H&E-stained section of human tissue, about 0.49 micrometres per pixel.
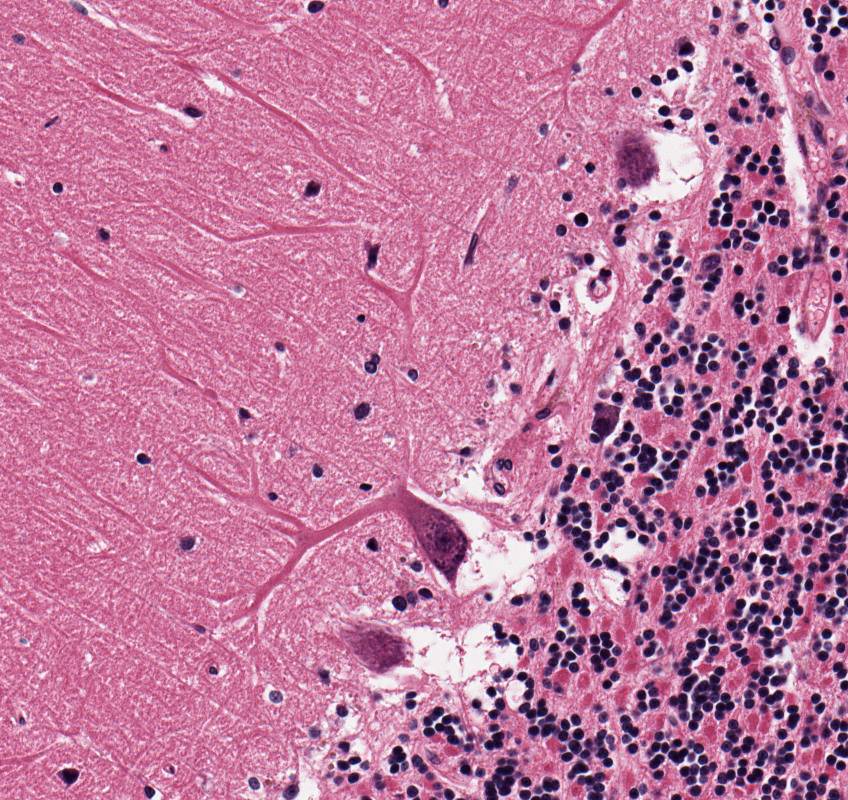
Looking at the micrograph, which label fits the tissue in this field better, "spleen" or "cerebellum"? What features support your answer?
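Cerebellum. On the right, a dense layer of small, round, darkly staining nuclei with almost no visible cytoplasm.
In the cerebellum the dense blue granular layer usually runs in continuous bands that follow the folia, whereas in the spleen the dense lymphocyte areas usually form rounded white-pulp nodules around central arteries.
Small irregular pink cell-free islands lie between the dark nuclei of this dense layer. Large Purkinje cells with purple granular cytoplasm sit singly along its border with a pale fibrillar layer. The pale layer holds only scattered small dark nuclei, well spaced.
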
